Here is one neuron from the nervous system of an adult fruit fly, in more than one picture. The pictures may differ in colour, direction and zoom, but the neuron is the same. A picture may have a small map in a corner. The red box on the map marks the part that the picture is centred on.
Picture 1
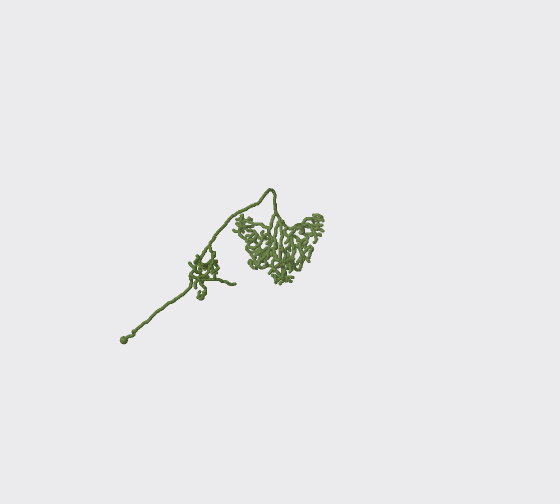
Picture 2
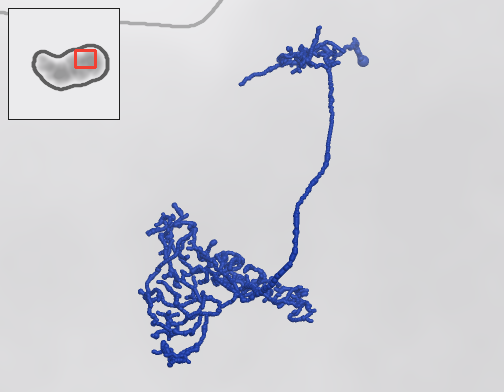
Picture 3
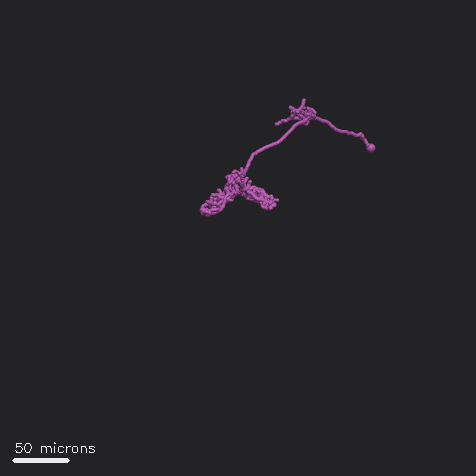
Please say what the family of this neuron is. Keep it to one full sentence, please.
This neuron is a member of family hemilineage DL1_dorsal.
